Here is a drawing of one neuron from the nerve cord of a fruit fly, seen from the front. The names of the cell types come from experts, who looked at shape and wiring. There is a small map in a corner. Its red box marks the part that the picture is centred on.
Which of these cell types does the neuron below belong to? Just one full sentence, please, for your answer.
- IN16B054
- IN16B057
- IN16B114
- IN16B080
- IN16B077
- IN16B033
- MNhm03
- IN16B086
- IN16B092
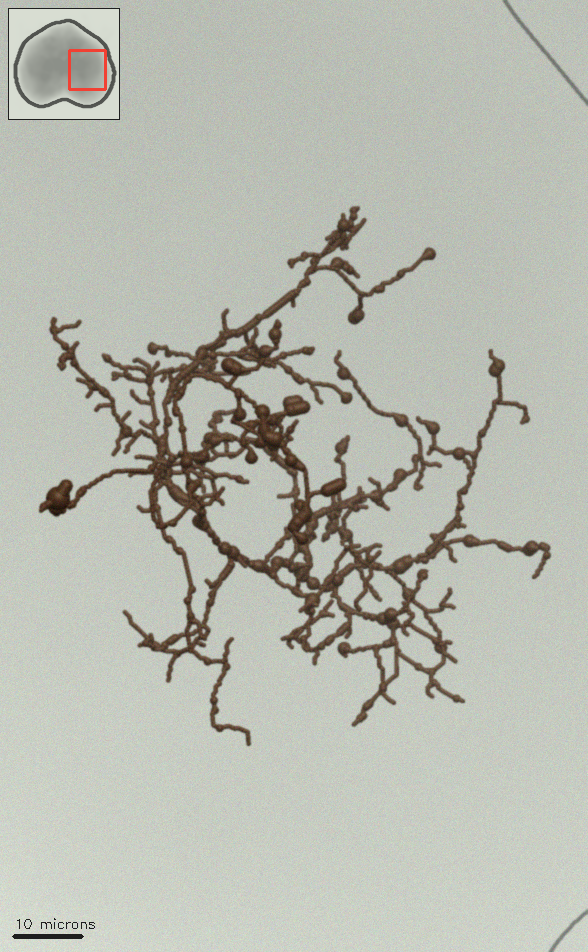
It is IN16B077 that names the cell type of this neuron.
